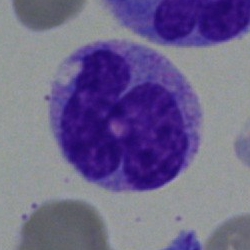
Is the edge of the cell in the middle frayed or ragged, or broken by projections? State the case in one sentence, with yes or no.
No, the border of this cell is smooth instead of ragged.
